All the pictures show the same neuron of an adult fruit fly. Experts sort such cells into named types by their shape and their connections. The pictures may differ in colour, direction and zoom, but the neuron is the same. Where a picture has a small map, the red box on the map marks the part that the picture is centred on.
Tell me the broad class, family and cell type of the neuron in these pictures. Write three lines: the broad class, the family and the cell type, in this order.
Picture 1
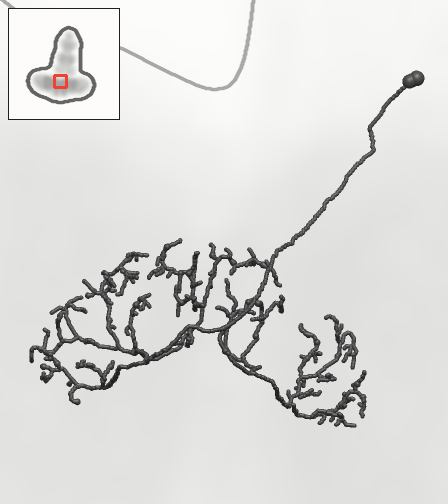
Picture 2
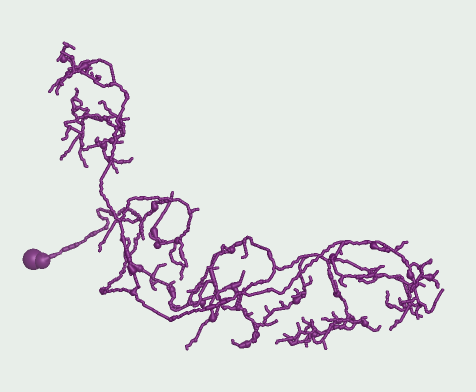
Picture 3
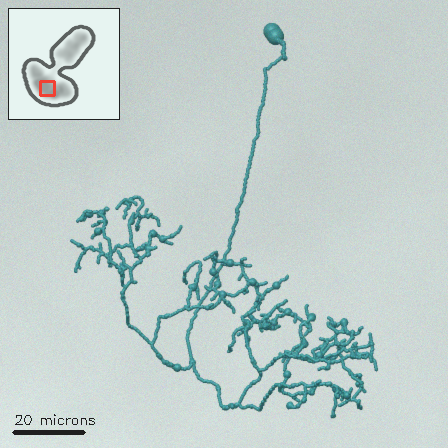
central-brain intrinsic neuron
hemilineage DM6_dorso_medial
FB5S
